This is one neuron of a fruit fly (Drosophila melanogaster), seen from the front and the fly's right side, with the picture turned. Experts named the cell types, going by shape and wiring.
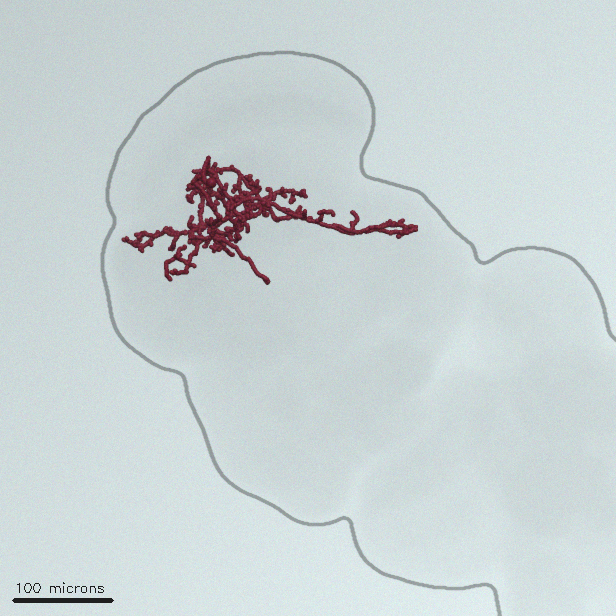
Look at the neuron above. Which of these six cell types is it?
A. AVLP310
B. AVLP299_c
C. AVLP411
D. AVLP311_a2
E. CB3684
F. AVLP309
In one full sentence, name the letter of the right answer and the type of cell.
For cell type, option B, AVLP299_c, applies to the neuron.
